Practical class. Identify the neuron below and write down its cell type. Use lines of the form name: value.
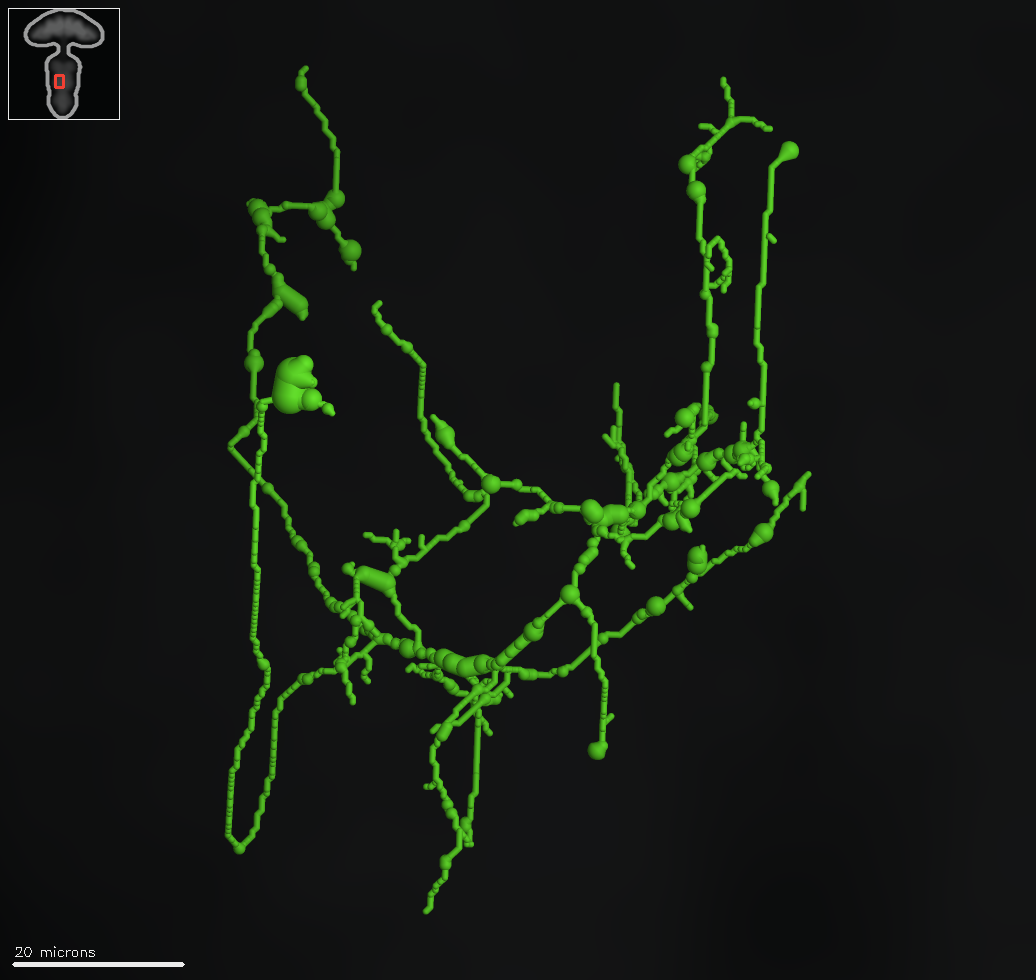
cell type: IN11B023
